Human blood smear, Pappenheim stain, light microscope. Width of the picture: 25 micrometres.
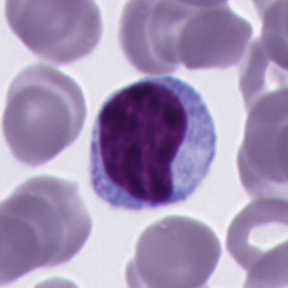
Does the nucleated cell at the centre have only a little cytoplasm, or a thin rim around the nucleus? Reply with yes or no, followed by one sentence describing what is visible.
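Yes. The nucleus fills most of the cell and sits toward the left.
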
